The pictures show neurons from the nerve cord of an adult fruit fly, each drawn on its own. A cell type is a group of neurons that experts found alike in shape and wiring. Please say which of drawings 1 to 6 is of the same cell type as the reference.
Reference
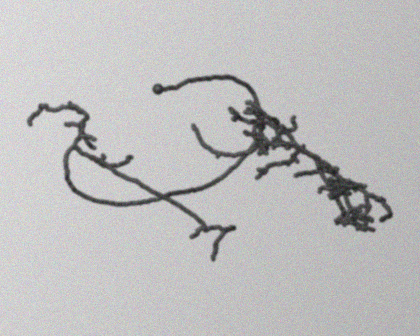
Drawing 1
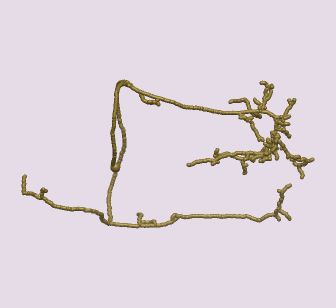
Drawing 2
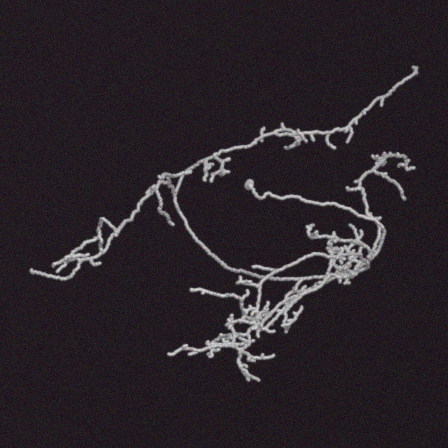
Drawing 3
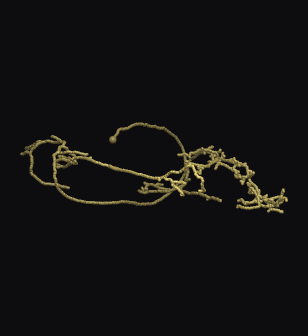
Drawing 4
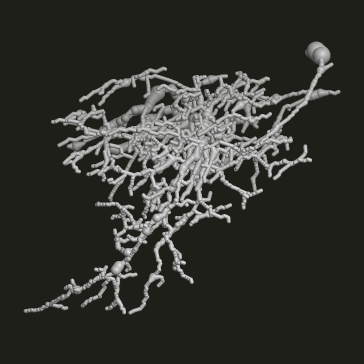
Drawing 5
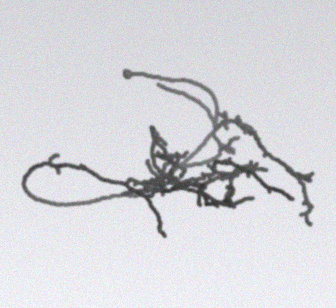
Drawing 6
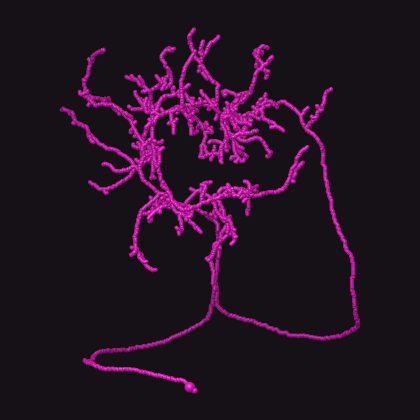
3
